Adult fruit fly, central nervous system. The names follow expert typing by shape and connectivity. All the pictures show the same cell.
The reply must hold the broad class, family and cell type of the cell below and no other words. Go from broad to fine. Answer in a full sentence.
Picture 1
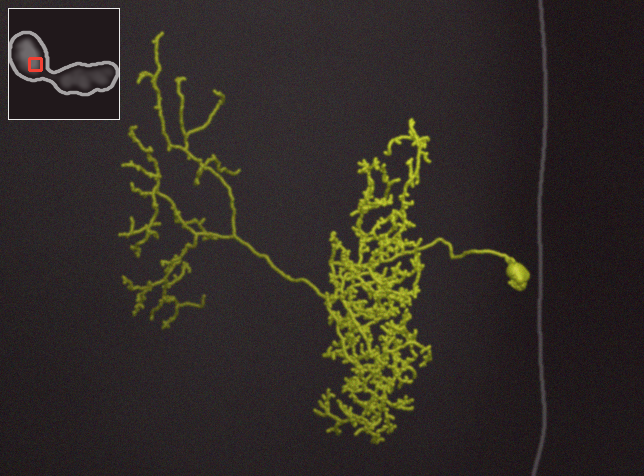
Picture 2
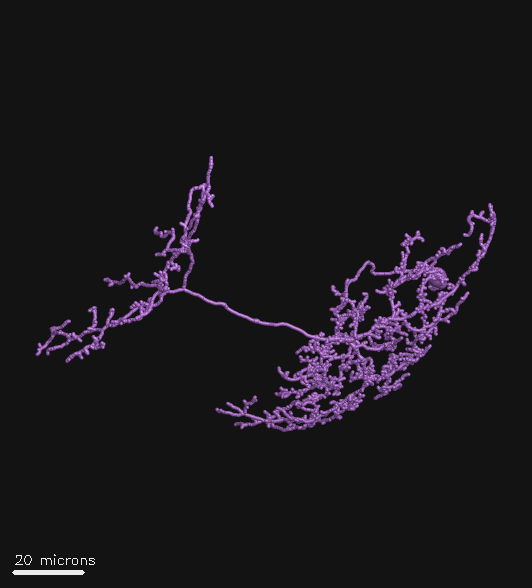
An optic-lobe intrinsic neuron of the Tlp family, type Tlp11.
